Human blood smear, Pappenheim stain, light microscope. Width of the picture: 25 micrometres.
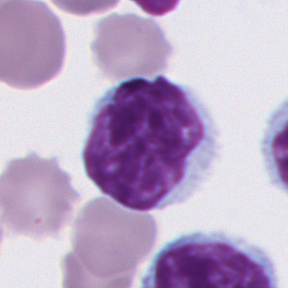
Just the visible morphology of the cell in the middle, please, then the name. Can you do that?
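Nucleus fills most of the cell; cytoplasm reduced to a narrow rim. Rim widest on the right side. Cytoplasm pale greyish blue. Chromatin dark purple and clumped, lighter streaks running between the clumps. This is a typical lymphocyte.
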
